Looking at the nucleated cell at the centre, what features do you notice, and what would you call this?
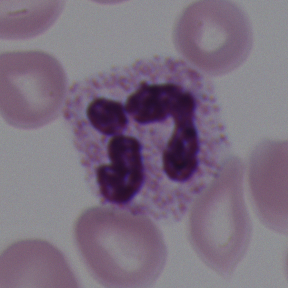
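The outline looks roughly round, though its edge is finely ragged and granular. Inside, the nucleus seems divided into three lobes that look separate from one another. The right-hand one is long and curves like a hook. I can't make out any nucleoli in these lobes. I'd call this a segmented neutrophil.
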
